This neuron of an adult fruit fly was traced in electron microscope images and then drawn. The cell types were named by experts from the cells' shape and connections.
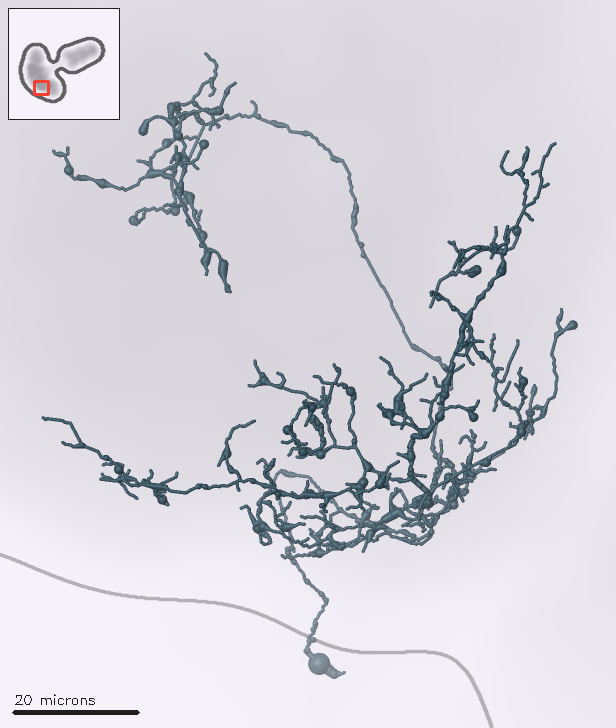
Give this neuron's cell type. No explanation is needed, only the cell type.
AVLP393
